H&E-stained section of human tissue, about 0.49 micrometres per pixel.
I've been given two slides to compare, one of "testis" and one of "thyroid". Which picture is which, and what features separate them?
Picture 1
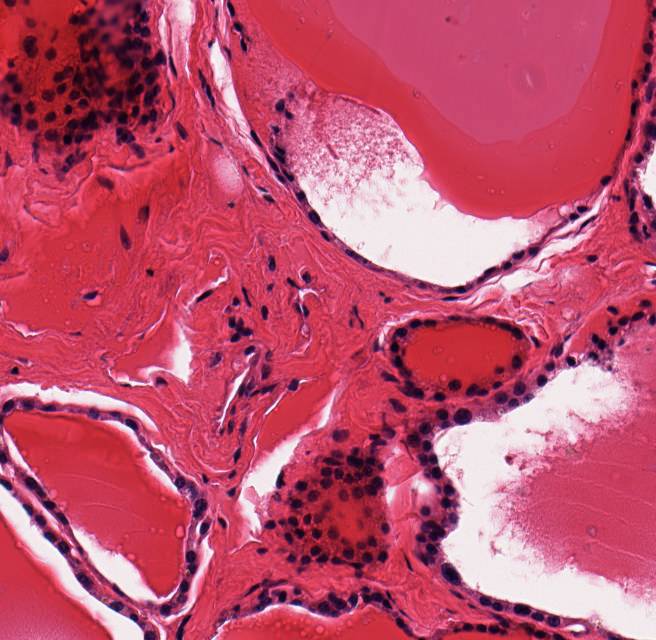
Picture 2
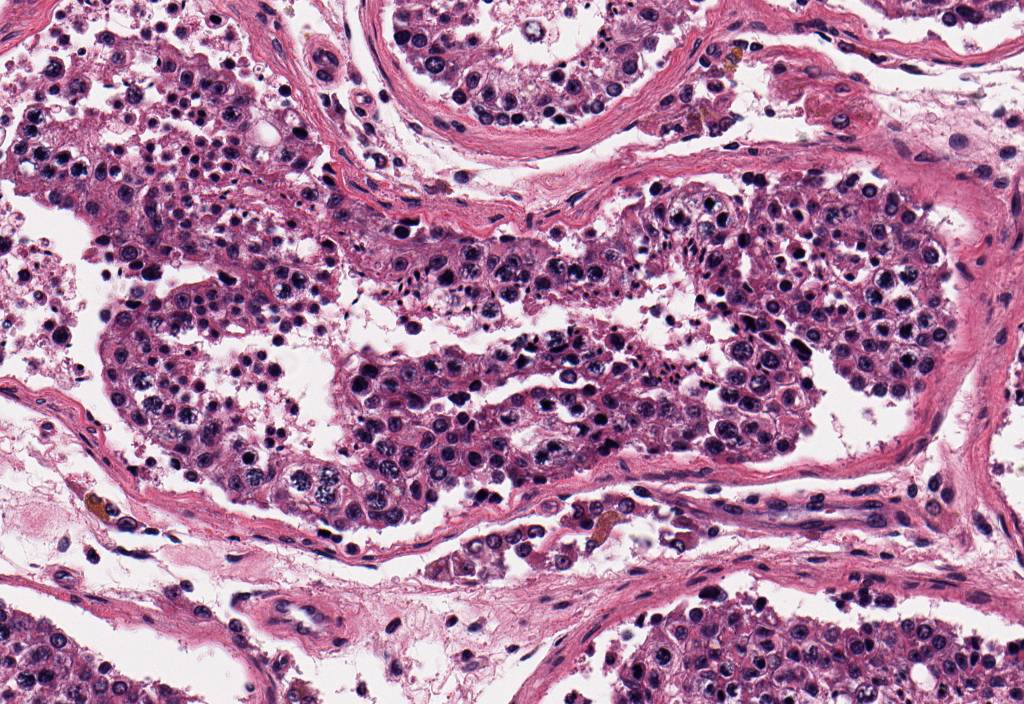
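Thyroid is picture 1; testis is picture 2. Check the units first: picture 1 consists of closed follicles full of homogeneous pink material, separated by bands of fibrous stroma, whereas picture 2 has tubules each bounded by a band of pink fibrous tissue. Check the lining next: the follicles of picture 1 have one layer of flattened to low cuboidal cells with dark round nuclei. Check the contents last: the central tubule in picture 2 holds loose, detached single cells in irregular open spaces, and the tissue between tubules is pale and loose.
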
